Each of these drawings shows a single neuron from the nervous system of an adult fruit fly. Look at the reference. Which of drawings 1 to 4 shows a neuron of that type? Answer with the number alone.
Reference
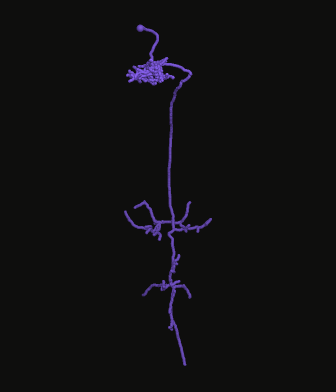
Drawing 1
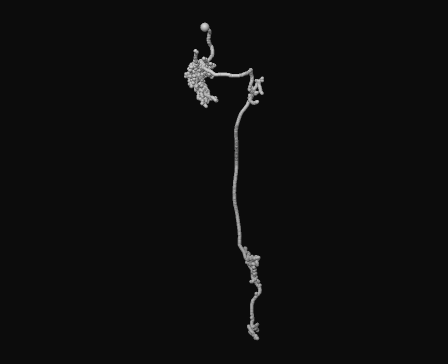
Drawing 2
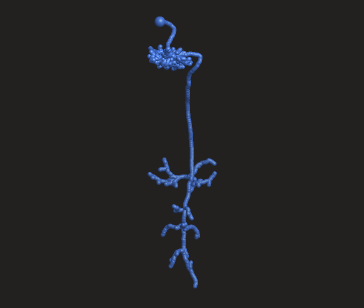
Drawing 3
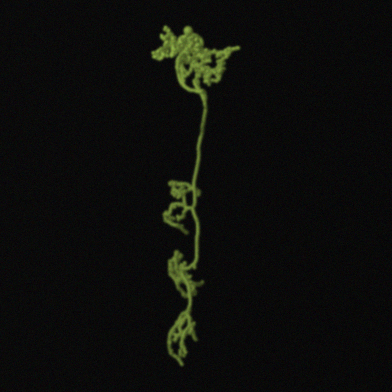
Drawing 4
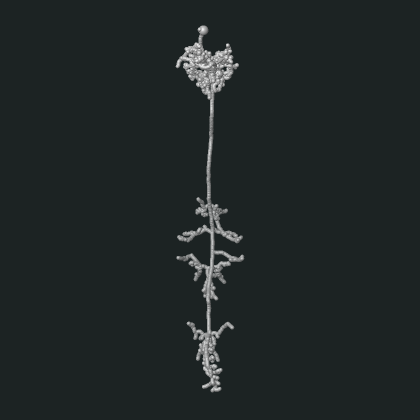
2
